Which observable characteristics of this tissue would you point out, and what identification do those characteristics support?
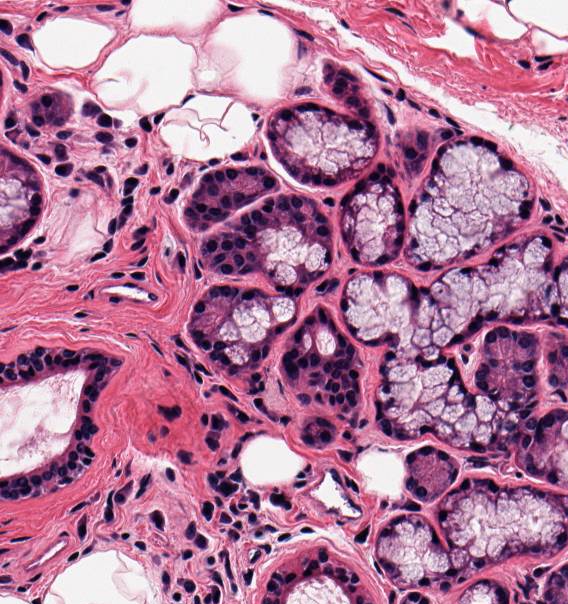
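Arrangement comes first: closely packed glandular acini fill the centre and right, with ducts along the left edge. Most right-sided acini are mucous: pale, foamy, bubbly cytoplasm, with small dark nuclei pressed to the cell base. The left-hand ducts have cuboidal to low columnar lining around open lumens holding pale material. This is minor salivary gland.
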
